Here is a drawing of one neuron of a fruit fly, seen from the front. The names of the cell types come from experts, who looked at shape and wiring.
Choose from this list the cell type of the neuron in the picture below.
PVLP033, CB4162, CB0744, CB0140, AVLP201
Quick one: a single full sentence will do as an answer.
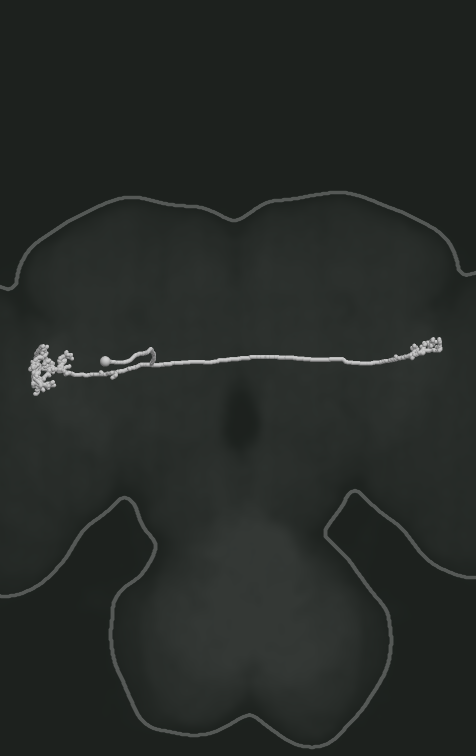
To the cell type CB0140 belongs this neuron.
